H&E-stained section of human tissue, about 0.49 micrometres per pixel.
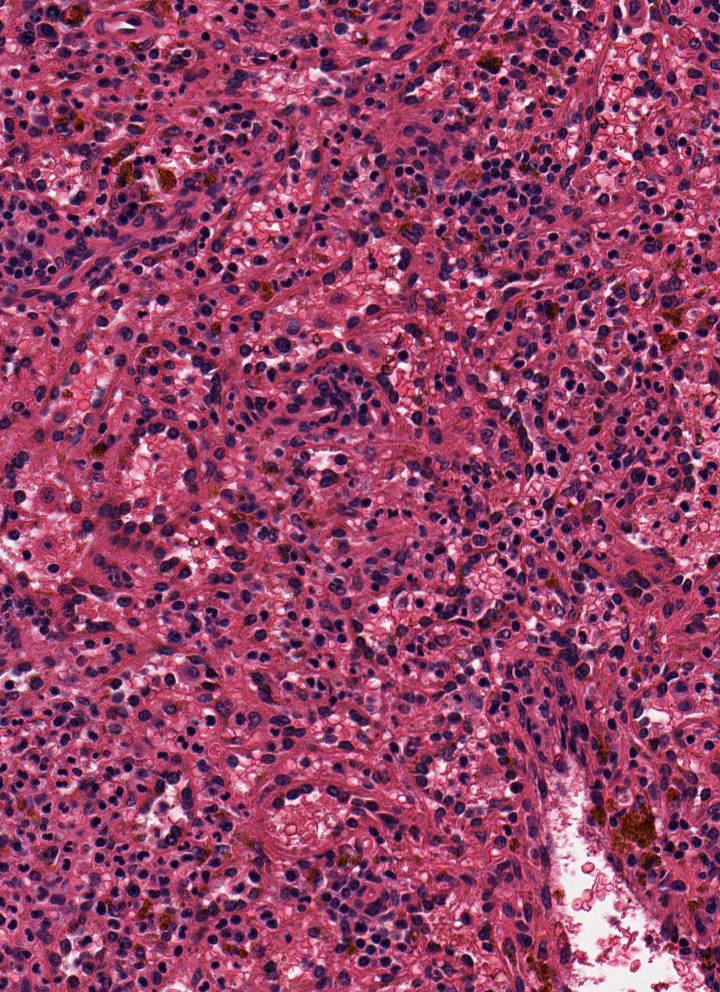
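Spleen, haematoxylin and eosin. Densely cellular tissue fills the field, without epithelium or glands anywhere. Between the pale clusters, most cells are small, with round, dark-staining nuclei and little cytoplasm. Coarse golden-brown granular pigment forms scattered clumps, the largest at lower right.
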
